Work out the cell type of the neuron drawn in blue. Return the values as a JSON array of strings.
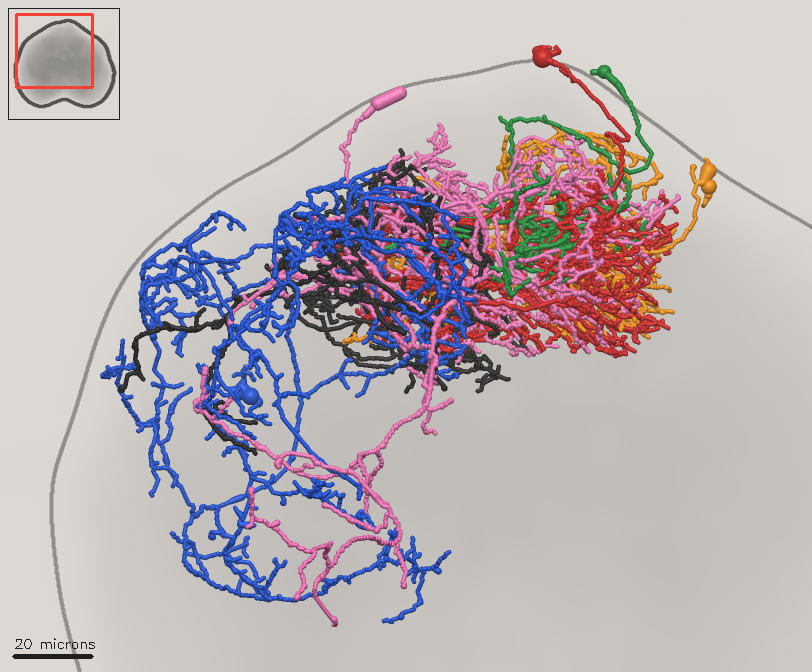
["IN19A049"]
